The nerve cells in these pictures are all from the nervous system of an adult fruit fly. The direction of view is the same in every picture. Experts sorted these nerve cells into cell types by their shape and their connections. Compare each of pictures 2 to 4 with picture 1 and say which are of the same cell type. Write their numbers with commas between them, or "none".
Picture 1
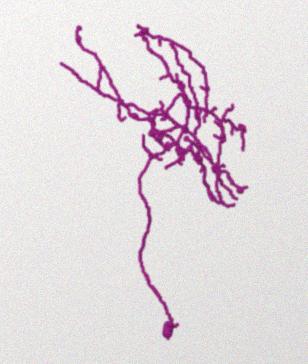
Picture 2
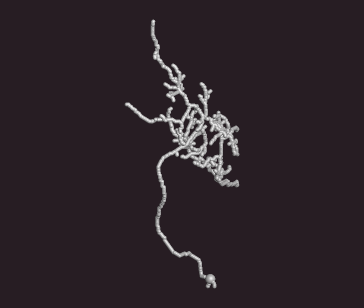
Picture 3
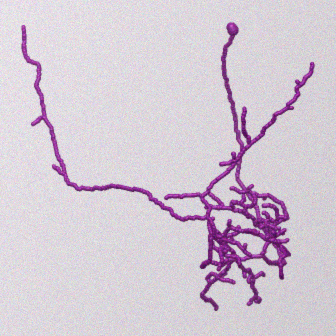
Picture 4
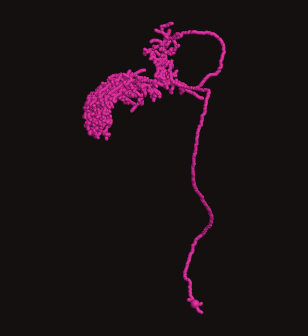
2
